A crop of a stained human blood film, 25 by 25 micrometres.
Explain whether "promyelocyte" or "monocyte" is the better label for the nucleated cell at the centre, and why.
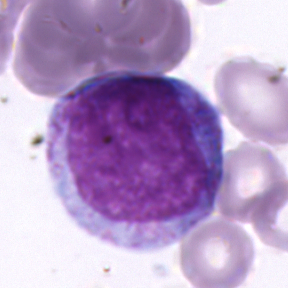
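This is a promyelocyte, not a monocyte. What settles it for me is the nucleus: it is round to oval, with no indentation anywhere.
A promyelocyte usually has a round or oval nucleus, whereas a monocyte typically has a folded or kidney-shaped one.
Beyond that, the cell outline is round and smooth, and the nucleus fills most of the cell, lying toward the upper right so that the cytoplasm forms a wider rim at the lower left. The chromatin is finely granular and evenly spread, without coarse clumps.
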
